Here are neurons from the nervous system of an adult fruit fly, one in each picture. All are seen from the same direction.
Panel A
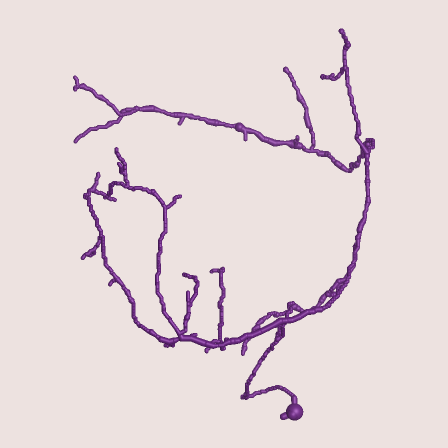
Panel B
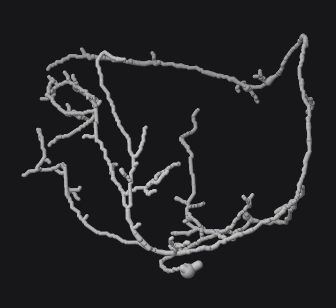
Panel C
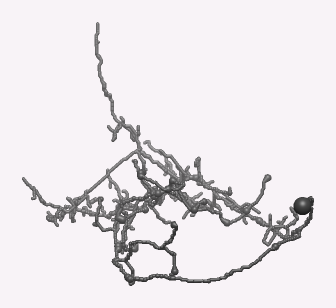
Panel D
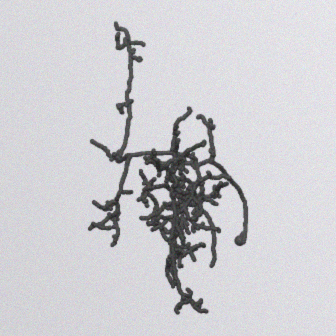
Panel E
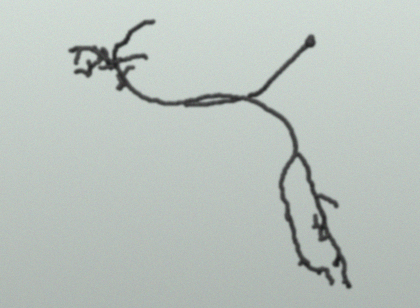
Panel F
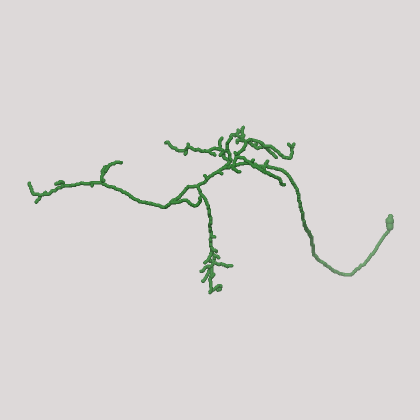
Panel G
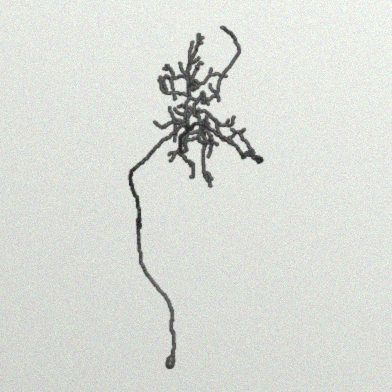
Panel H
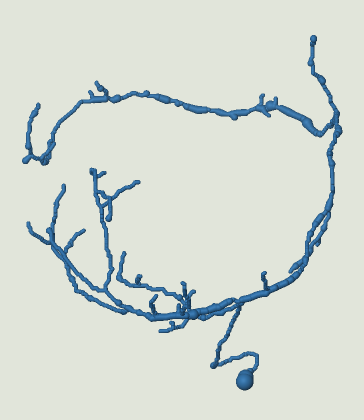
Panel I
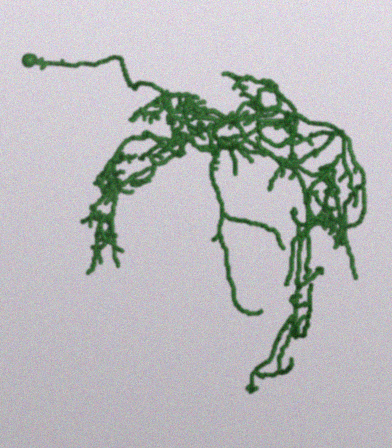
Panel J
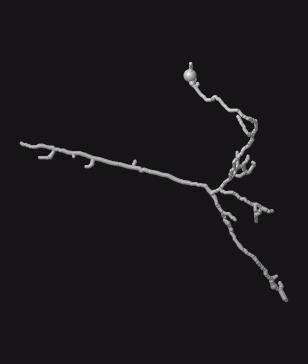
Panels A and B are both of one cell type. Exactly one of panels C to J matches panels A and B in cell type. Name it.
Panel H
